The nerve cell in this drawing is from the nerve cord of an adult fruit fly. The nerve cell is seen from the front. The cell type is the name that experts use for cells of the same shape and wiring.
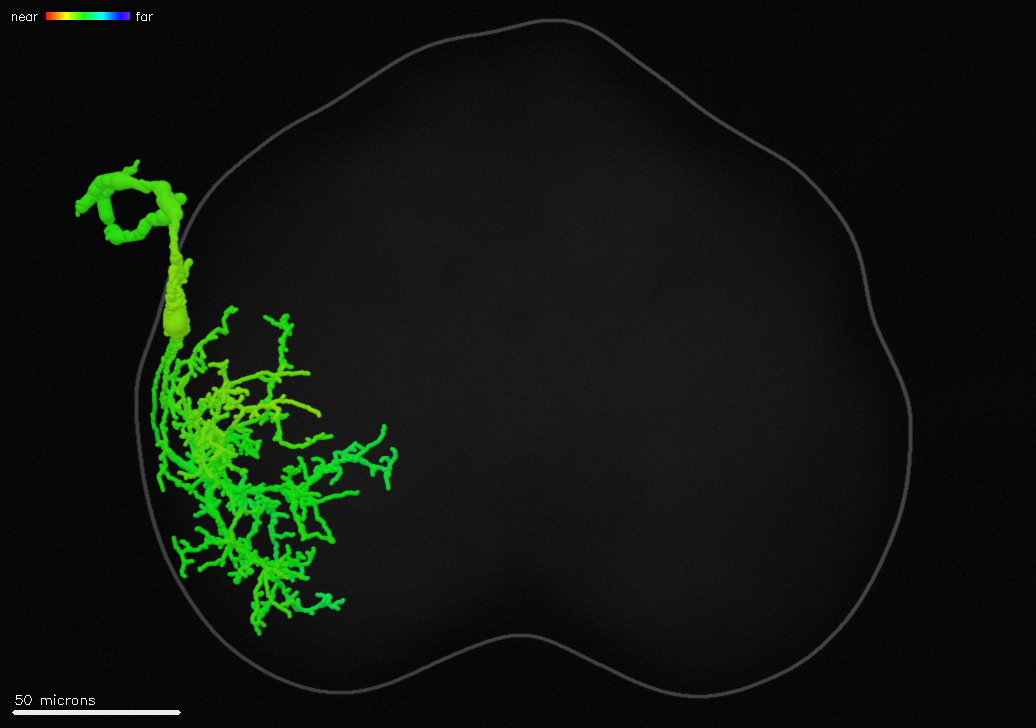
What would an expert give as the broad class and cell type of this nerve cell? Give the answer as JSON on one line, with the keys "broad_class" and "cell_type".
{"broad_class": "motor neuron of the nerve cord", "cell_type": "STTMm"}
